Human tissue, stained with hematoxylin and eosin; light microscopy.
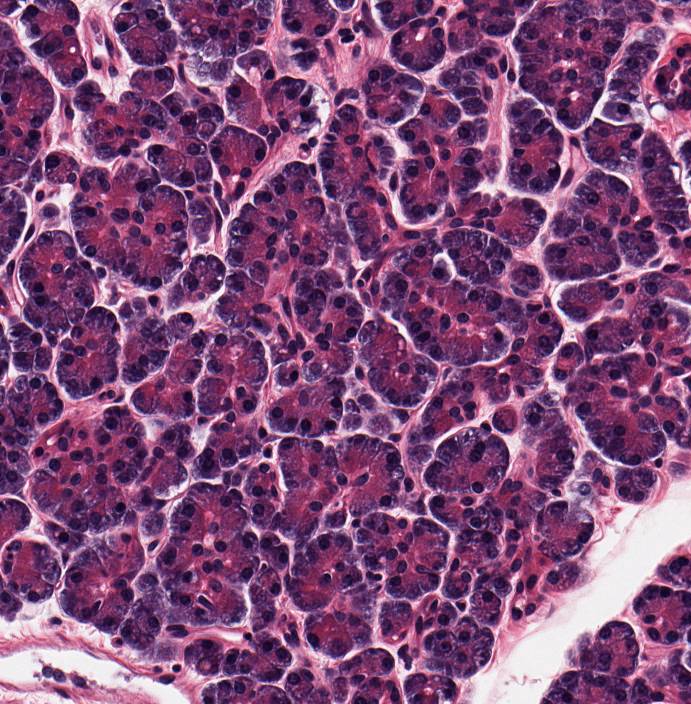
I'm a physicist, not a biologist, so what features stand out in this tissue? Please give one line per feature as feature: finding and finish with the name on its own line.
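Arrangement: rounded acini, packed close, filling almost the whole field
Stroma: only scant, between the acini
Acinar cells: pyramidal, round dark nuclei toward the base
Cytoplasm: deep purplish red, finely granular
Lumina: tiny, you'll barely notice most
Name: pancreas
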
